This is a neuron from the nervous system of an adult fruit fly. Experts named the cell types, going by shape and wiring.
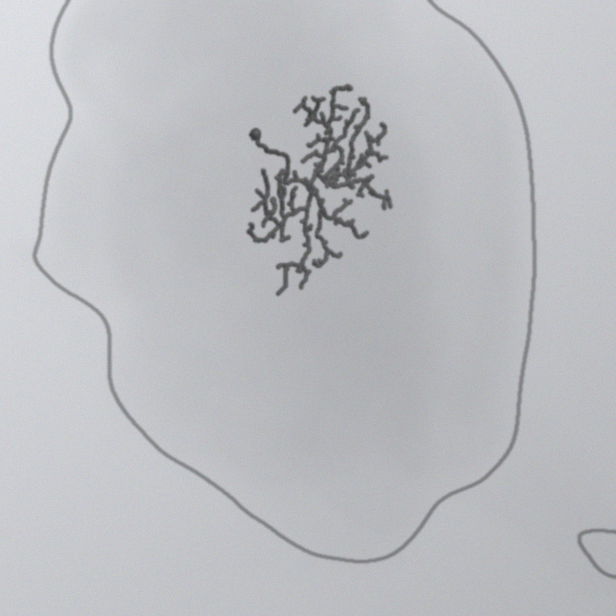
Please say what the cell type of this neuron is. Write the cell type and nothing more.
Cm21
